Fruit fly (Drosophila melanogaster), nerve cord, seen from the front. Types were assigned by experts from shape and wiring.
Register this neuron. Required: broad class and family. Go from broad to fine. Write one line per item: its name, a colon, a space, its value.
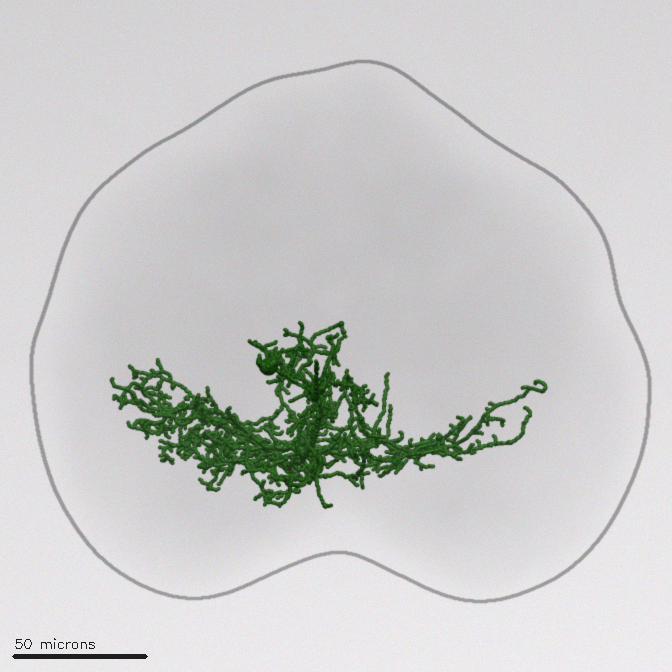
broad class: ascending neuron
family: hemilineage 17B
